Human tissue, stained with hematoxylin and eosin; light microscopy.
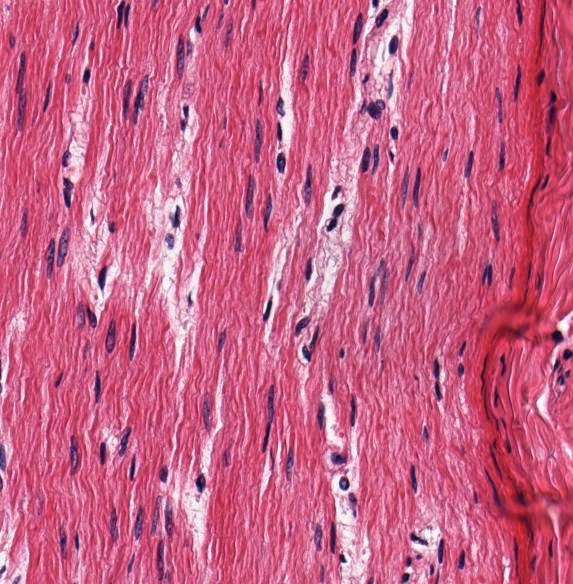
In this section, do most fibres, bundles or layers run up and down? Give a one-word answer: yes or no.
Yes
